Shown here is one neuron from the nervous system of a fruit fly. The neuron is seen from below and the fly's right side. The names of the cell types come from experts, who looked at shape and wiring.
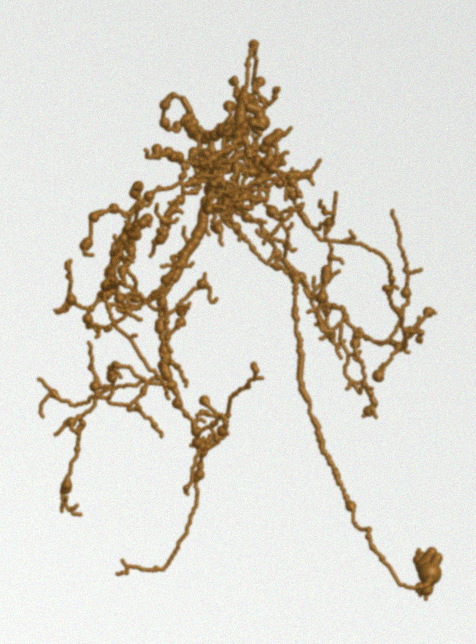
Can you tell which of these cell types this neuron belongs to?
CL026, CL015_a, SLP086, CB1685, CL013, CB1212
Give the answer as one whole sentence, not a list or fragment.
As for cell type, this neuron is CL026.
